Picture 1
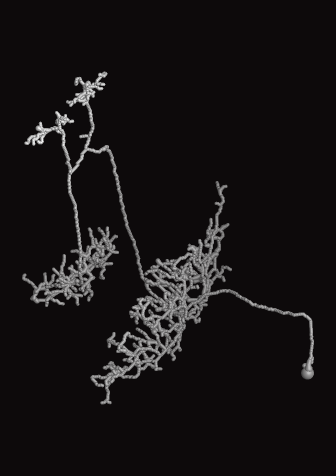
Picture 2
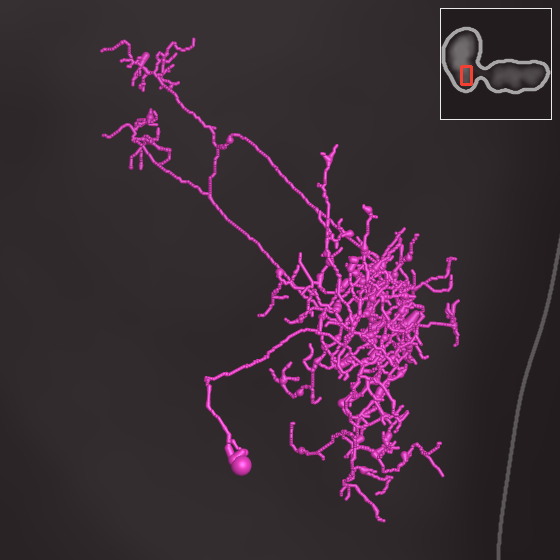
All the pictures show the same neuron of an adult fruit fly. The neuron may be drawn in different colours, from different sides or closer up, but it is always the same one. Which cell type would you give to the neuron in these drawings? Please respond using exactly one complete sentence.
On the level of cell type, this neuron is TmY16.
